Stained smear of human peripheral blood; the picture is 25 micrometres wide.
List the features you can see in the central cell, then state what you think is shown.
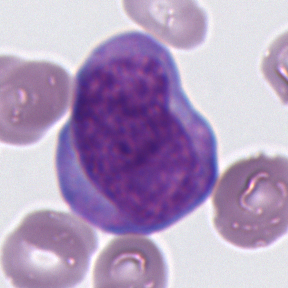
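A nucleus fills most of this cell and carries a shallow notch on its right side. Its chromatin is finely stippled, showing only small scattered darker flecks and no coarse blocks. The rim of cytoplasm is widest at the lower left. This is an atypical promyelocyte.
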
